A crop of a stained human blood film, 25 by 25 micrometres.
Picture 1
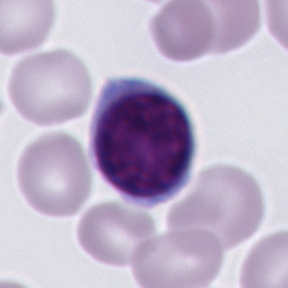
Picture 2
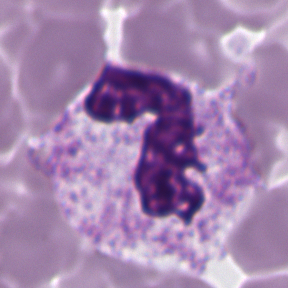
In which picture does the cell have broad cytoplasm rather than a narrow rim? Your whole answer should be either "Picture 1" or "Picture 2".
Picture 2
